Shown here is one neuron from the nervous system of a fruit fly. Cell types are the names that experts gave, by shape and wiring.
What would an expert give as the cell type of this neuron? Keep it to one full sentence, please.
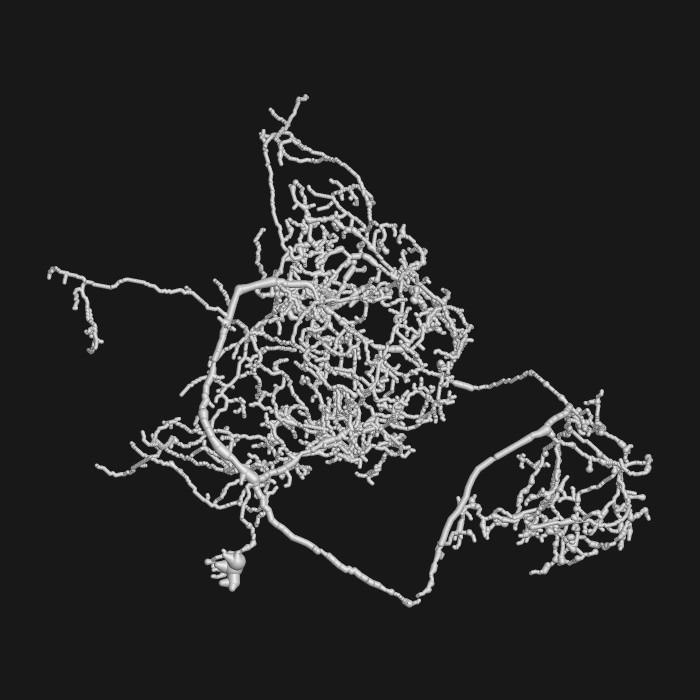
The neuron is categorized under cell type CRE107.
